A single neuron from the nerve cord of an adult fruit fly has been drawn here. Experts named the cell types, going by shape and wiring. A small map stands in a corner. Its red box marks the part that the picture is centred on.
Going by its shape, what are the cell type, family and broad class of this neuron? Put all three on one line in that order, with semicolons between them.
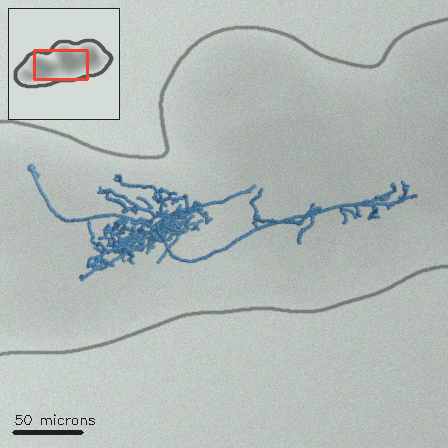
IN05B037; hemilineage 05B; nerve-cord intrinsic neuron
